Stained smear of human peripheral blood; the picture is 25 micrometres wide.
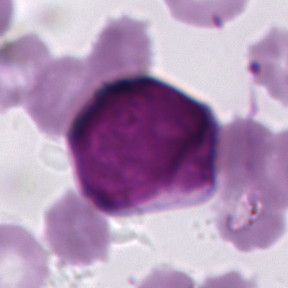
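Myeloblast, the cell in the middle of this stained blood smear, with an angular, polygonal outline made up of several straight edges. Its nucleus, about 13 micrometres across, is compact and unlobed, with no deep indentation. You'll notice the chromatin of this myeloblast is dark purple and finely textured, free of coarse clumps. Toward the upper right of the nucleus sits a paler oval area.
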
